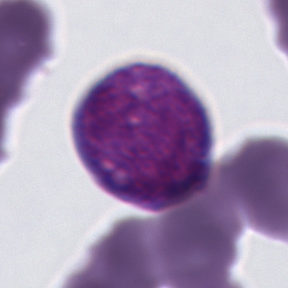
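Myeloblast in a stained peripheral blood smear. Outline: round and smooth, with no projections or blebs on the surface. Chromatin: finely stippled and spread evenly across the nucleus. Granules: none distinctly visible anywhere in the cell.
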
